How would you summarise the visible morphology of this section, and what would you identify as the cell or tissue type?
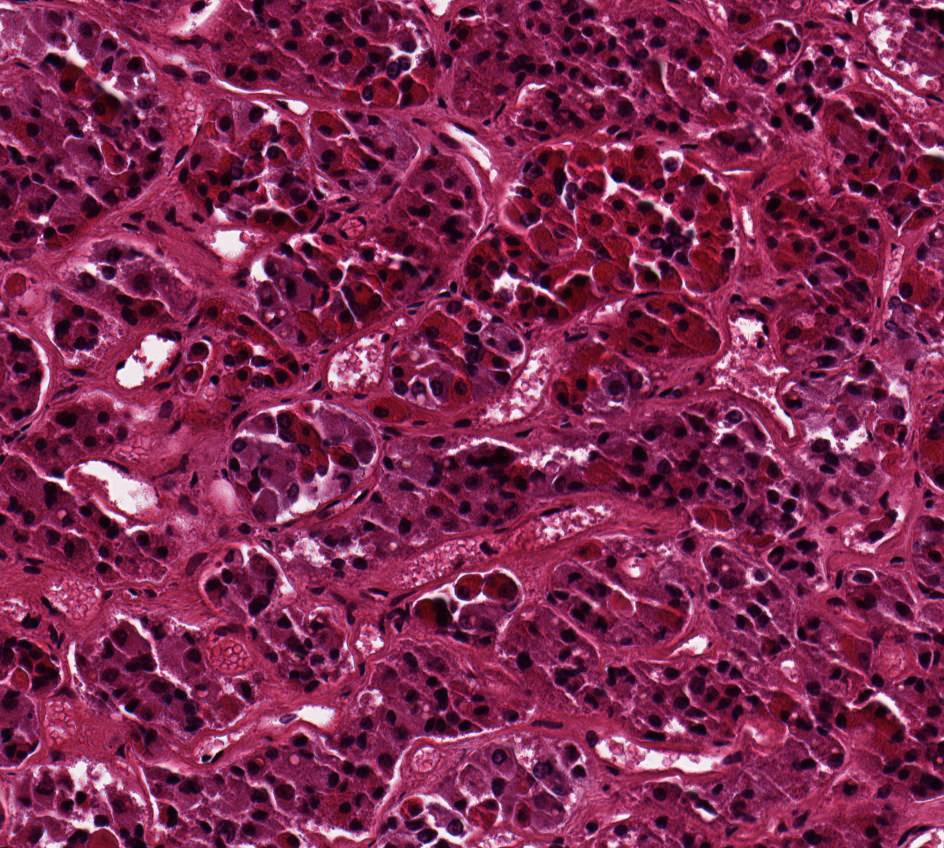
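Look first at the cell shape: most cells are polygonal, with abundant granular cytoplasm. Within the nests, cells with deep red cytoplasm mingle with cells whose cytoplasm is a paler purple. Their nuclei are mostly round, dark and single. Scattered among the nests are a few small clusters of cells with pale foamy cytoplasm, for example left of centre and at the lower left. This is pituitary.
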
